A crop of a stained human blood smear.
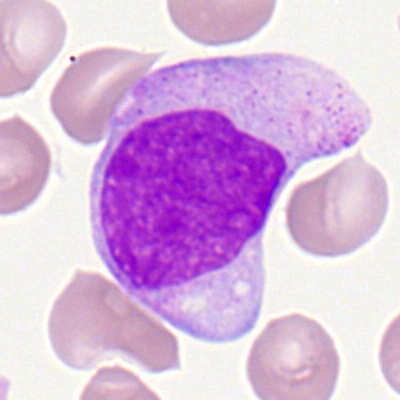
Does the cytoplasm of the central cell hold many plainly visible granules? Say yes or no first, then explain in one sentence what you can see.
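Yes. Fine reddish-purple granules are scattered in the cytoplasm, most numerous toward the upper right.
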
